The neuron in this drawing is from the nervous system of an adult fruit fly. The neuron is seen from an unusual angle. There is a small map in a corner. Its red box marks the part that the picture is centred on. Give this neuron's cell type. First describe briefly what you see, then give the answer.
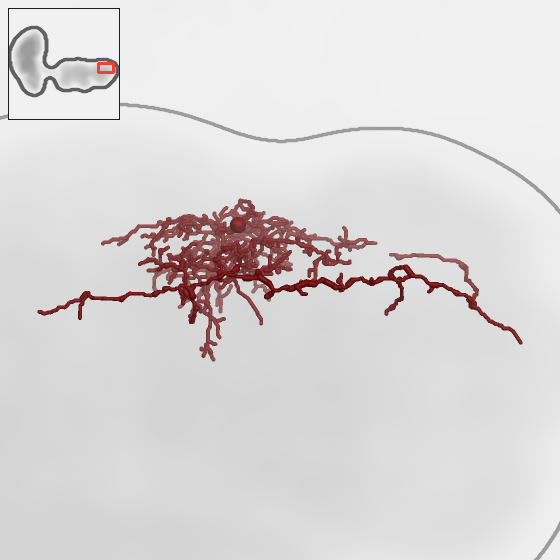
It is in the nerve cord and does not reach the brain. The cell body is in the middle of the picture. Dozens of branch ends can be seen. This is a nerve-cord intrinsic neuron. The cell type is IN19B050.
